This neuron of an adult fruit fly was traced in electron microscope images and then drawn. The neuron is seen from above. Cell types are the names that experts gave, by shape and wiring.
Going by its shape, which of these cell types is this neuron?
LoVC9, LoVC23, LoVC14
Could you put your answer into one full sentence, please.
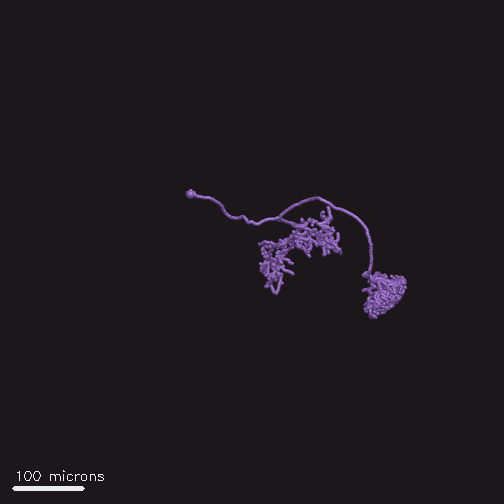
This neuron is a member of the LoVC14 cell type.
